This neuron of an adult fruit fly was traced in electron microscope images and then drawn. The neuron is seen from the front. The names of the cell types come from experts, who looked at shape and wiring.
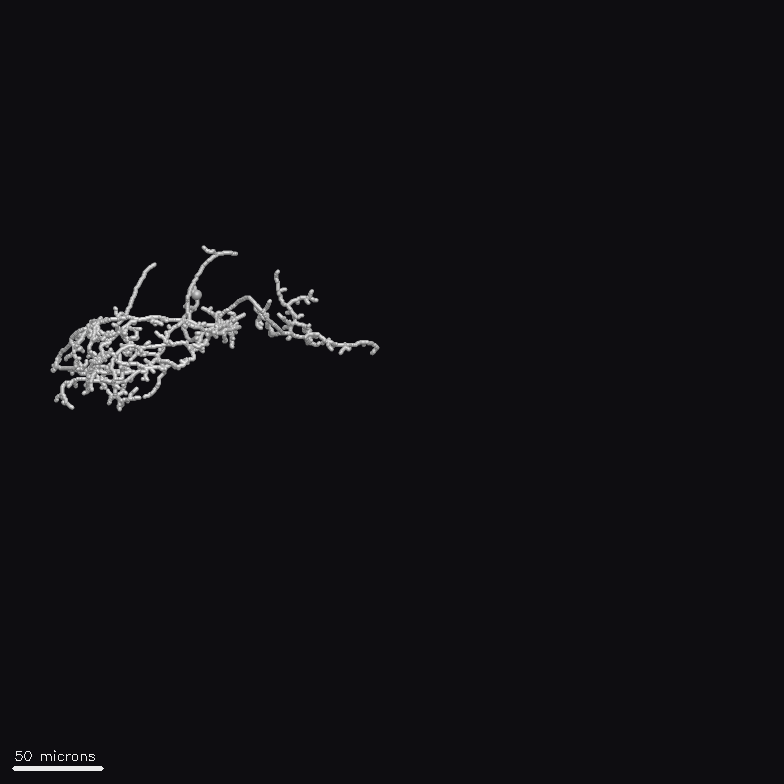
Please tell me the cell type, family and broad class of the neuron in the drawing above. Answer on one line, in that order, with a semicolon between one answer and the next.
AVLP523; hemilineage DL1_ventral; central-brain intrinsic neuron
